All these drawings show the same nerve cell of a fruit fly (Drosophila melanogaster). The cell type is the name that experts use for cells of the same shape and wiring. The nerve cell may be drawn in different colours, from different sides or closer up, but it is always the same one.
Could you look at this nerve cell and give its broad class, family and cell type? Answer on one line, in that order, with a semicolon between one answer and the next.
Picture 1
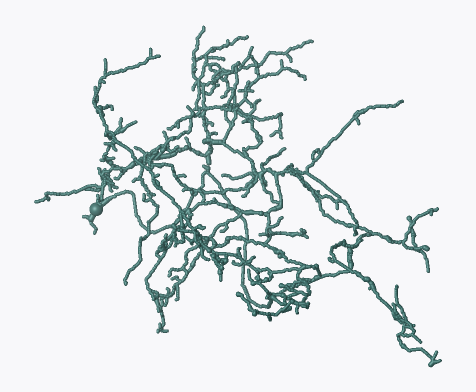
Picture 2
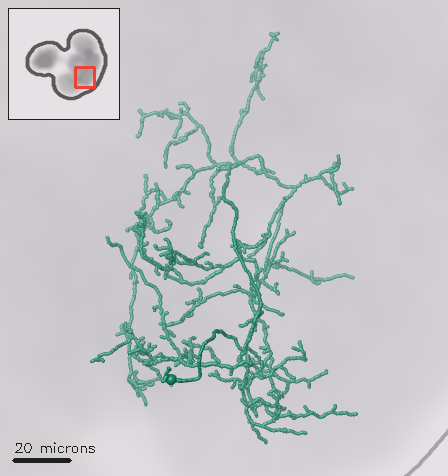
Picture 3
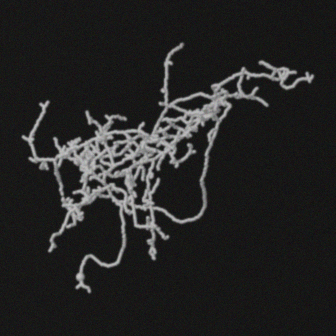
central-brain intrinsic neuron; hemilineage SLPa&l1_anterior; CL078_a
